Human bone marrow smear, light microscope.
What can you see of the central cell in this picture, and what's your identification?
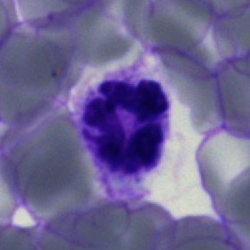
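The chromatin is dense, dark purple and coarsely clumped. The cytoplasm is very pale, nearly colourless with a faint lilac tint, and holds sparse fine pinkish-purple granules. The outline is irregular and ragged, not smoothly round. This is a segmented neutrophil.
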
